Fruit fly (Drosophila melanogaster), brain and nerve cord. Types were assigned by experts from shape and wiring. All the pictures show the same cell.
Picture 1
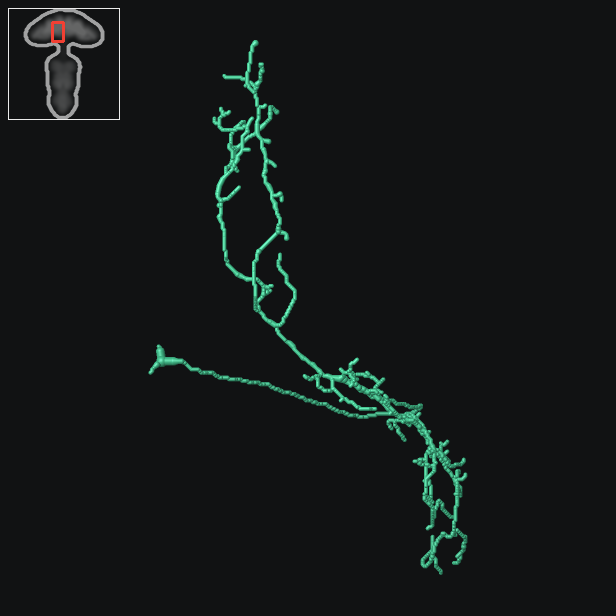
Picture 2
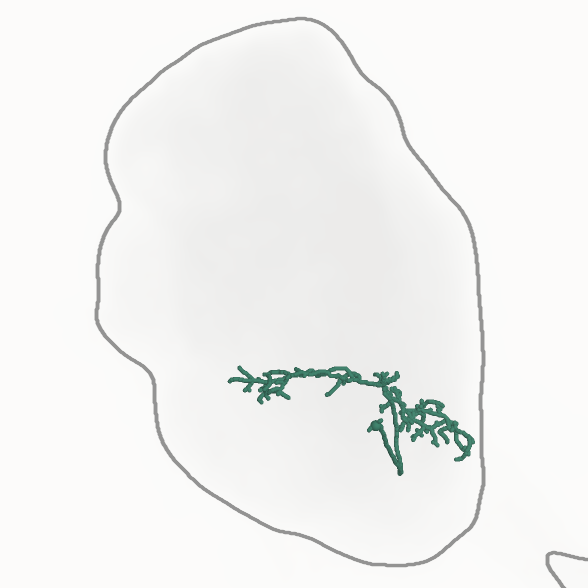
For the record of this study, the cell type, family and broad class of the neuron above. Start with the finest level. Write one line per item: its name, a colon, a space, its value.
cell type: GNG440
family: hemilineage LB3
broad class: central-brain intrinsic neuron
